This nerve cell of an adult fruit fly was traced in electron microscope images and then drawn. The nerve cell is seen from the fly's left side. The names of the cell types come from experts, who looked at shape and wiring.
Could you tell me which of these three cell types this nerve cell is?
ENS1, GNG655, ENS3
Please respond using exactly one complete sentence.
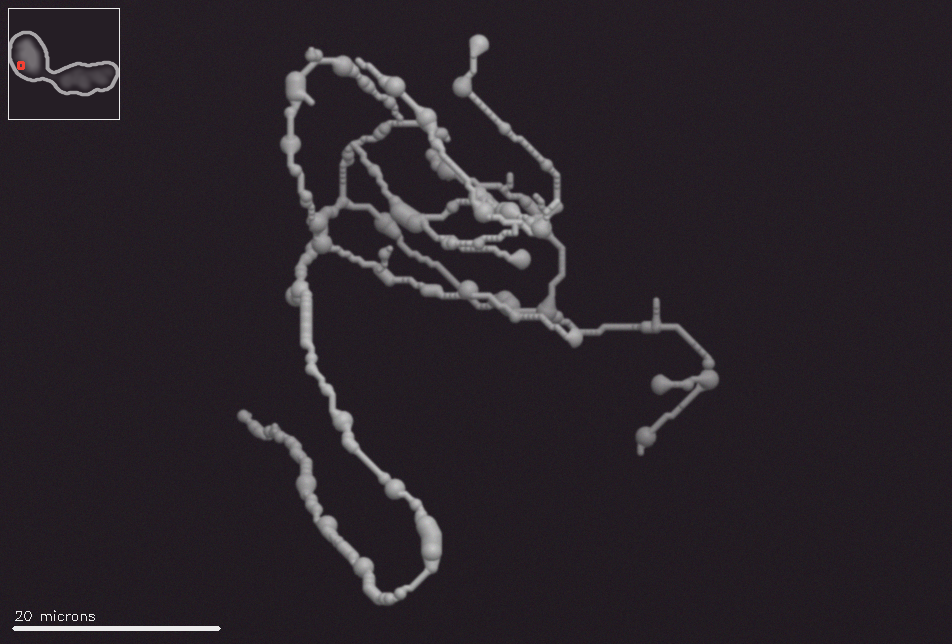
The cell type of this nerve cell is ENS1.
